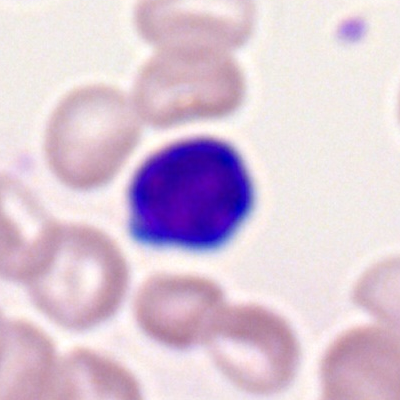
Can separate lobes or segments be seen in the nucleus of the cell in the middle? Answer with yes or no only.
No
